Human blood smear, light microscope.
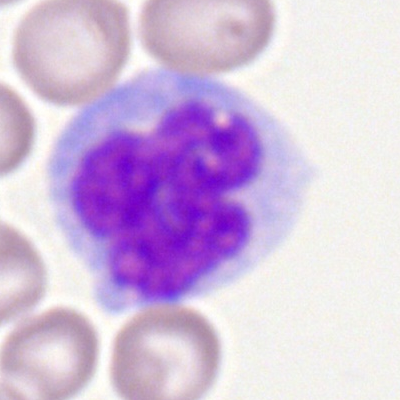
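Monocyte in a stained human blood smear. Its nucleus is folded into several overlapping lobes and sits toward the left, leaving more cytoplasm on the right. The pale blue cytoplasm forms a moderate rim around the nucleus.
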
